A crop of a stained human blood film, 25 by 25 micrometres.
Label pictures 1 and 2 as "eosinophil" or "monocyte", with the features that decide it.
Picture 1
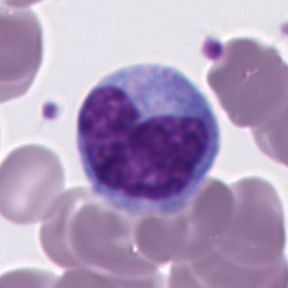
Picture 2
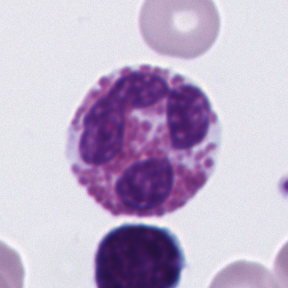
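Monocyte = picture 1; eosinophil = picture 2. Picture 1: outline roughly round, edge smooth; cell about 13 micrometres across.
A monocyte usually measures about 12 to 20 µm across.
Nucleus folded and kidney-like, from a notch entering at the top; fills about 60% of the cell's area; no nucleoli made out.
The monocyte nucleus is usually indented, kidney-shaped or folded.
Cytoplasm: fine, faint pinkish dust-like granules.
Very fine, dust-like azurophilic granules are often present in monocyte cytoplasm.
Red cells press against the lower edge; focus slightly soft. Picture 2: nucleus divided into several separate lobes; chromatin dense, dark purple; no nucleoli. Lobes sit near the cell's edge, leaving the centre to cytoplasm packed with coarse, round, pinkish-red granules.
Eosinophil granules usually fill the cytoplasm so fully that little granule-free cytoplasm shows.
Differences: one notched nucleus versus several lobes; fine, faint dust versus coarse, packed granules.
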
